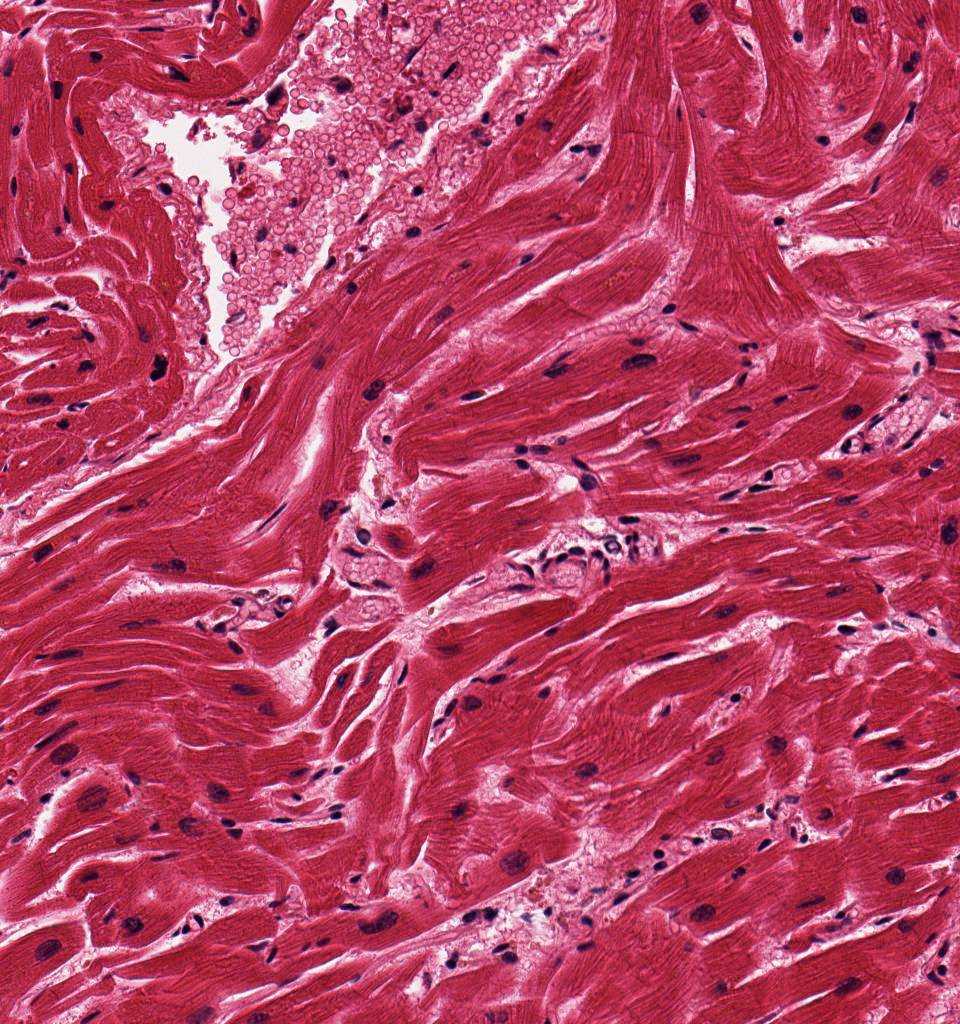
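Left ventricle of the heart. Muscle fibres branch and join neighbouring fibres instead of running as separate parallel cylinders. Fine lengthwise striations of myofibrils mark the fibre cytoplasm. Scant, pale, loose connective tissue with small dark elongated nuclei runs between the fibres. No fat cells are present in the field.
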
